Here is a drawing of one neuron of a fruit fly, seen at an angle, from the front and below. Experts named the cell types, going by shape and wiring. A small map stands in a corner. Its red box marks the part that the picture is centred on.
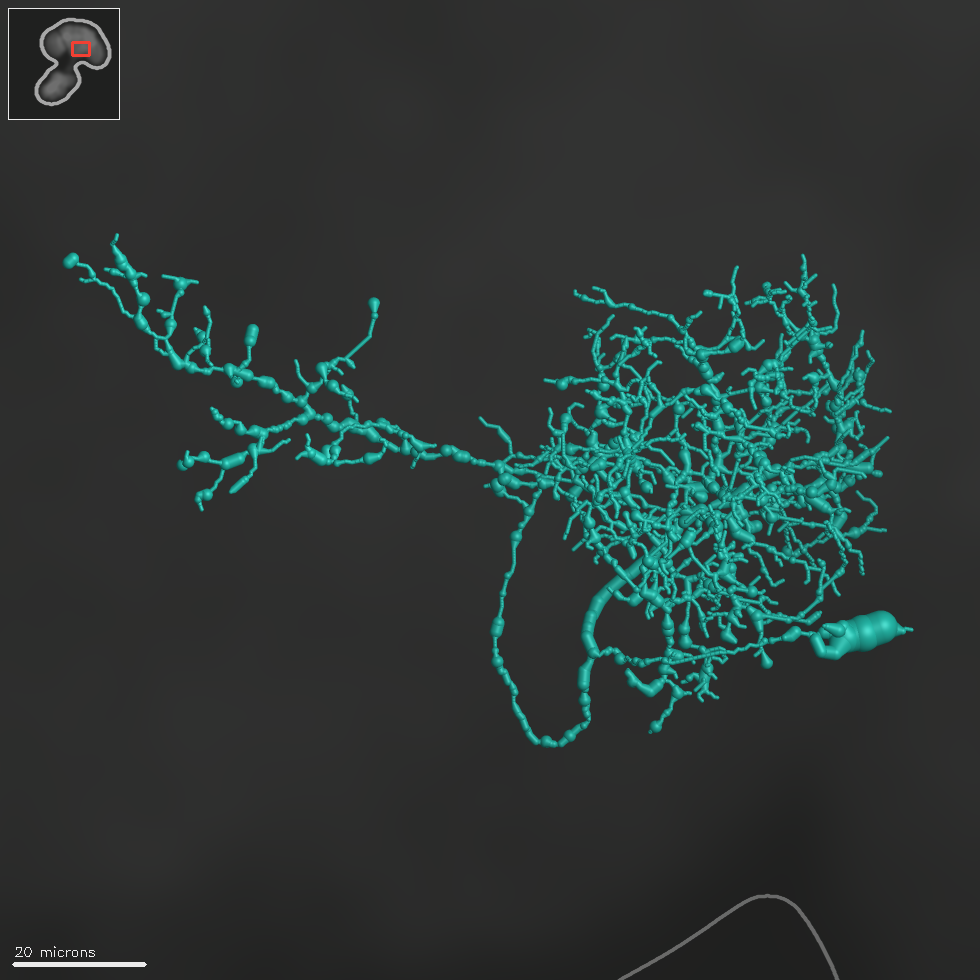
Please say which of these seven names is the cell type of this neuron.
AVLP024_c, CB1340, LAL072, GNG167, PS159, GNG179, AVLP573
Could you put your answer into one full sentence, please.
With respect to cell type, this neuron is GNG179.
